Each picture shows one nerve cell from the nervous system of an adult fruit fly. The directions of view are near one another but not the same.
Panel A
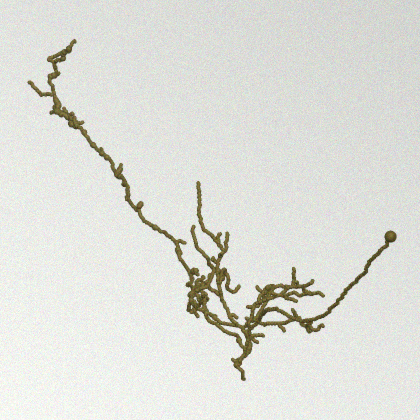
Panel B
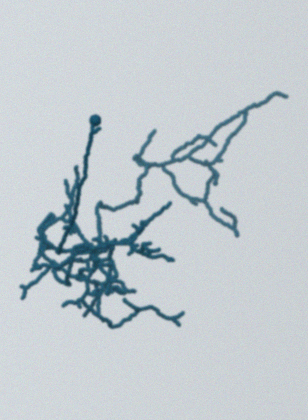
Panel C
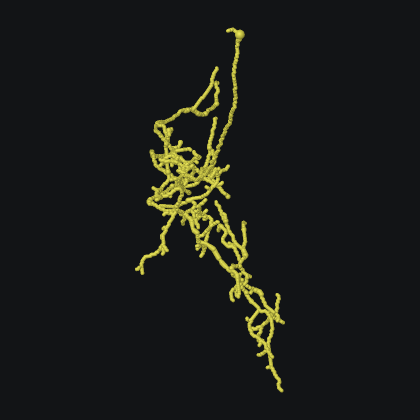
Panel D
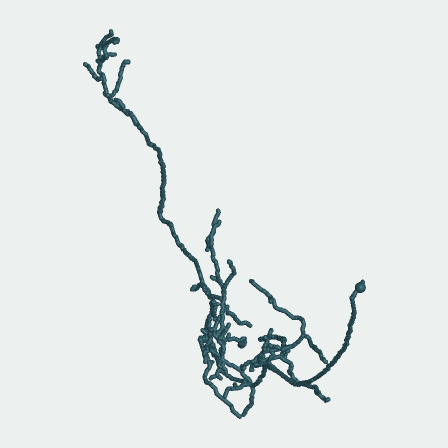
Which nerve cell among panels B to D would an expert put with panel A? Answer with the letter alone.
D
